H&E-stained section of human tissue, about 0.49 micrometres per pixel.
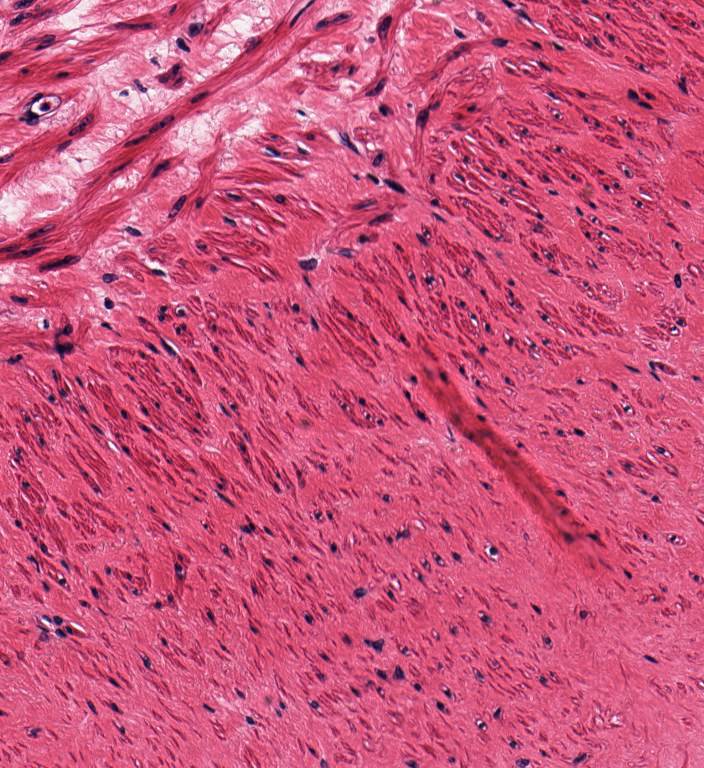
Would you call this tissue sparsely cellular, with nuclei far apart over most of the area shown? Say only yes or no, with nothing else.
No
